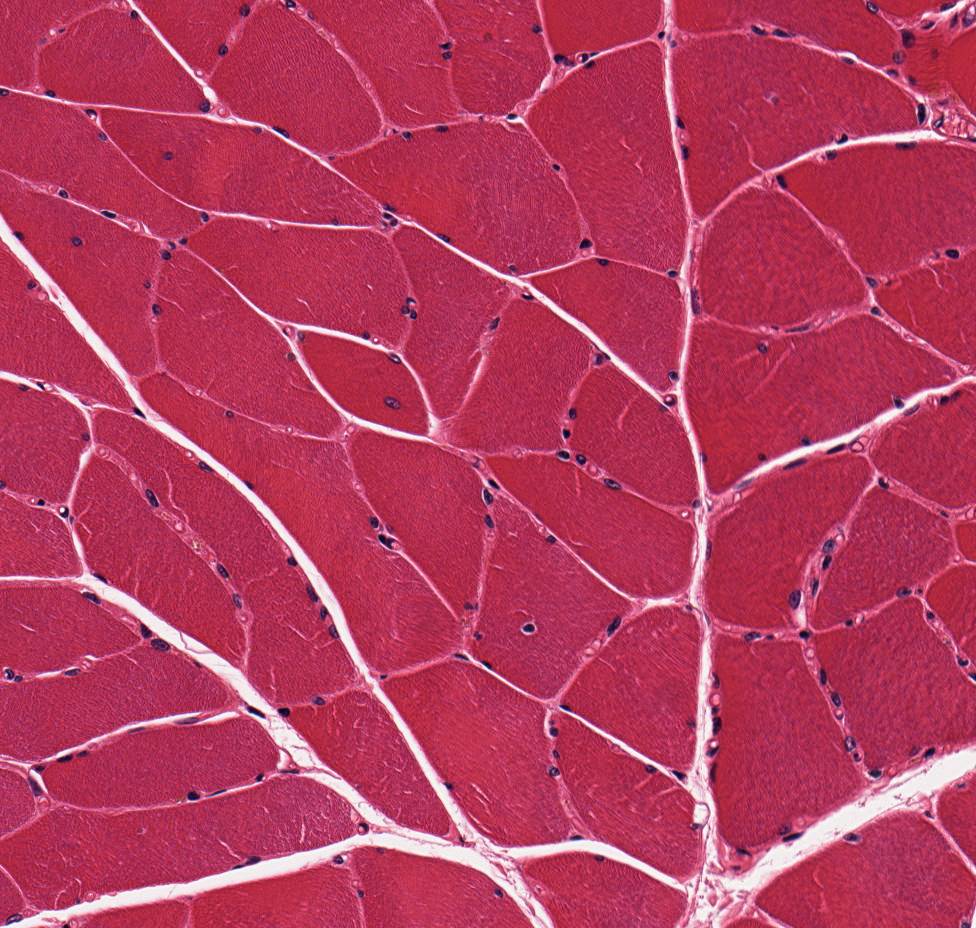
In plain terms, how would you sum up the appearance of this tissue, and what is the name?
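Small dark nuclei at fibre edges, just under the cell border; none central. Sarcoplasm even deep red, finely stippled. Most fibres angular, many-sided where pressed against neighbours. Thin pale connective tissue septa branch across the field, grouping fibres into fascicles. Tissue: skeletal muscle.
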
